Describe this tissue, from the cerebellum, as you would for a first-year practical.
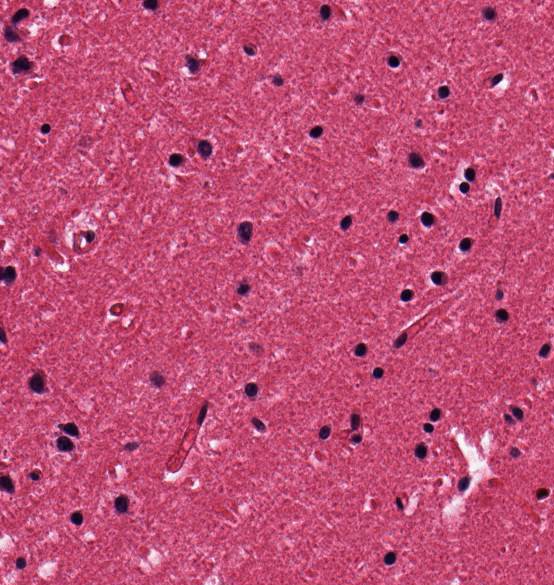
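Take a look across the whole field: it is one uniform sheet of finely fibrillary pink neuropil, with no layers or compartments. Now notice the small, round, dark blue nuclei, scattered singly and fairly evenly. Around most of them you'll see little or no cytoplasm. Finally, check the vessels: only thin capillaries are present, and there is no large vessel anywhere in the field.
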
